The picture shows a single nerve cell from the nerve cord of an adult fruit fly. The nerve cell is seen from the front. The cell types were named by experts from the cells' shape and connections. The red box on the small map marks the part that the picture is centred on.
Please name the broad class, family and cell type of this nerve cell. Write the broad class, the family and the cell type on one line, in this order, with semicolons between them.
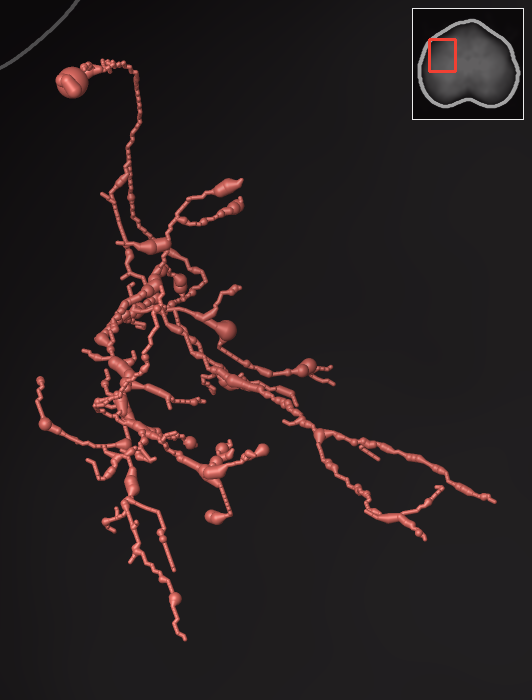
nerve-cord intrinsic neuron; hemilineage 11B; IN11B020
